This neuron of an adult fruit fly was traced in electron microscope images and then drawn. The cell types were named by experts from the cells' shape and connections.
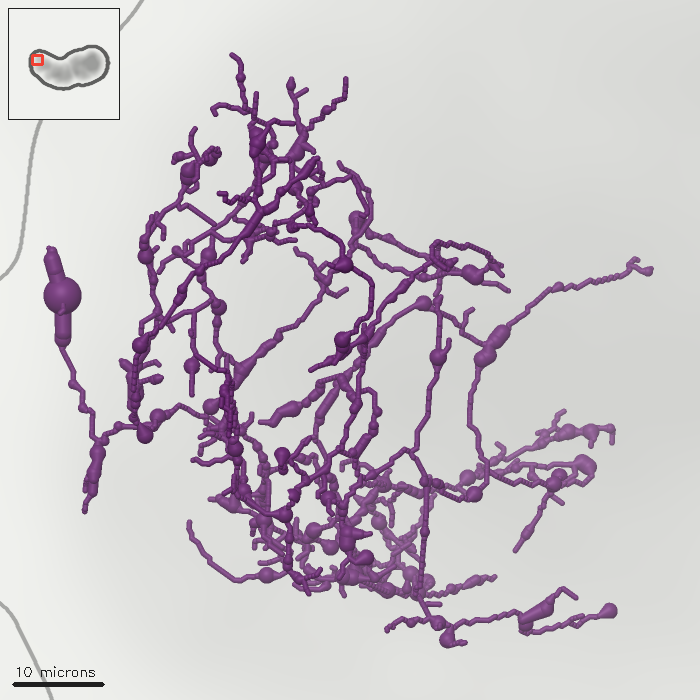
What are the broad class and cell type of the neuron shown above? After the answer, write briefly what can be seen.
This is a nerve-cord intrinsic neuron. The cell type is INXXX405. The cell body is on the left of the picture. By the scale bar it is about 70 microns wide in this view.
